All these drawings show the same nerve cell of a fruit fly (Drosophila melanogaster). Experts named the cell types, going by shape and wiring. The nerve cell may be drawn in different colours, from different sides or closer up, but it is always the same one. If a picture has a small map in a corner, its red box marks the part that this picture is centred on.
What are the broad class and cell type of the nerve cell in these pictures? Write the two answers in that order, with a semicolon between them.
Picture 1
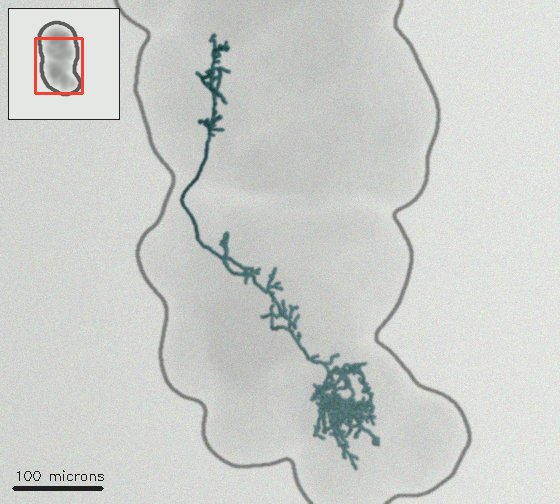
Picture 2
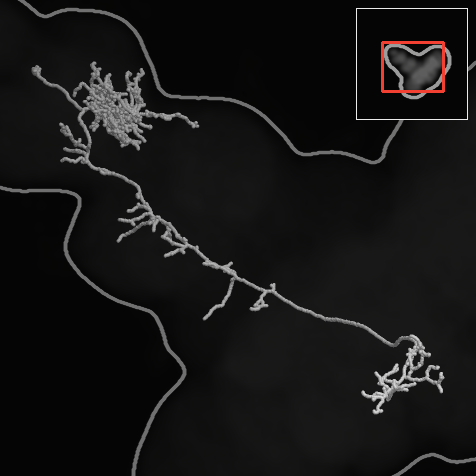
ascending neuron; ANXXX132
